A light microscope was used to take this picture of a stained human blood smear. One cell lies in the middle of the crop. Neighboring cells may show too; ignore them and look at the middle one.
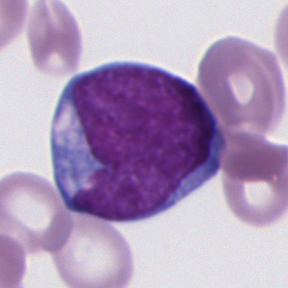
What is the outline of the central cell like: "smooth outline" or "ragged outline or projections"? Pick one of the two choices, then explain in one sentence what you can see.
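Smooth outline. The cell outline is smooth and has no surface projections.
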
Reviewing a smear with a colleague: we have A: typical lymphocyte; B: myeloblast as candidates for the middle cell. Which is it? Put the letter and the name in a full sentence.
Since the middle cell is a myeloblast, option B is the right one.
